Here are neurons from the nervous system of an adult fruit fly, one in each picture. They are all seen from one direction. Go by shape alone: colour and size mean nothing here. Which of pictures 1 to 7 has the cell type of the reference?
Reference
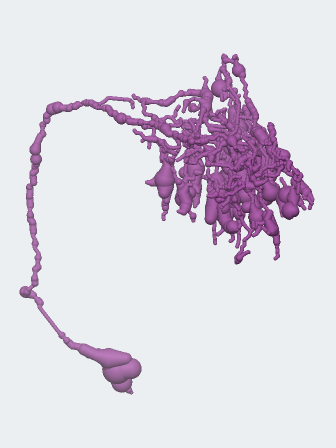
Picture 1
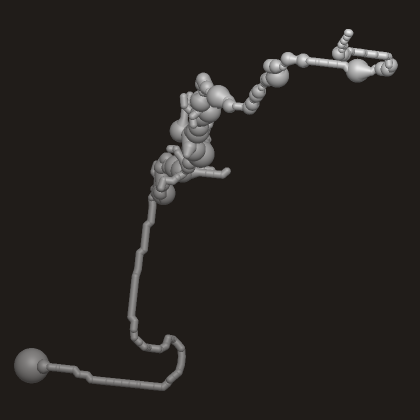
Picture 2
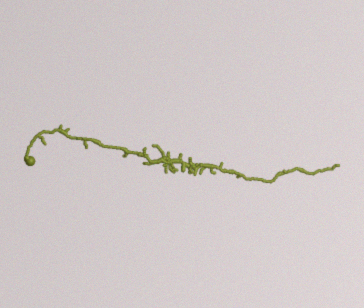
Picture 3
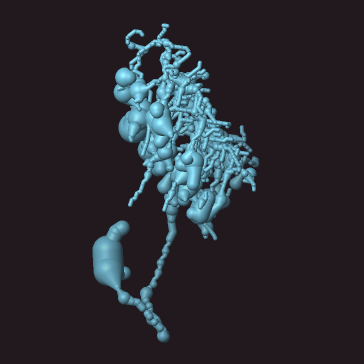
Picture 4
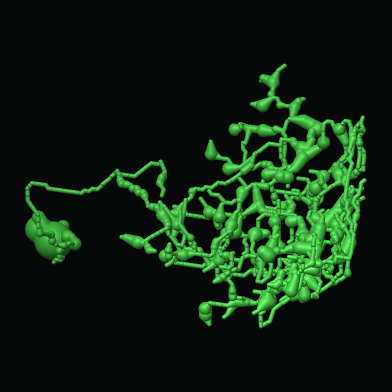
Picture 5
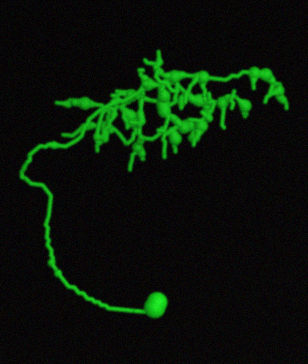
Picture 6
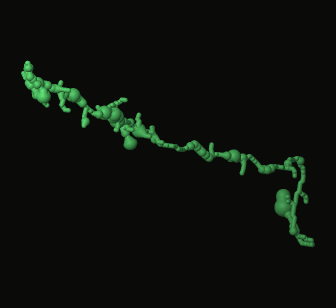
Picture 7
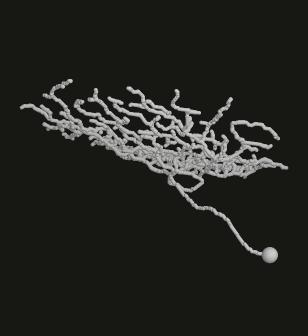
3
